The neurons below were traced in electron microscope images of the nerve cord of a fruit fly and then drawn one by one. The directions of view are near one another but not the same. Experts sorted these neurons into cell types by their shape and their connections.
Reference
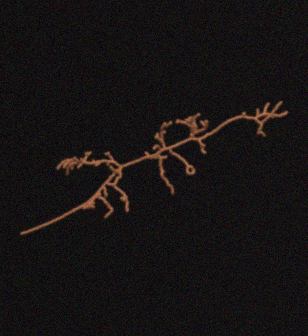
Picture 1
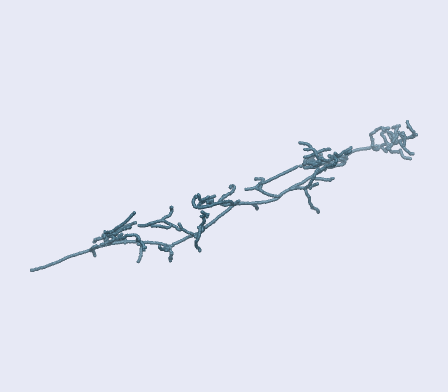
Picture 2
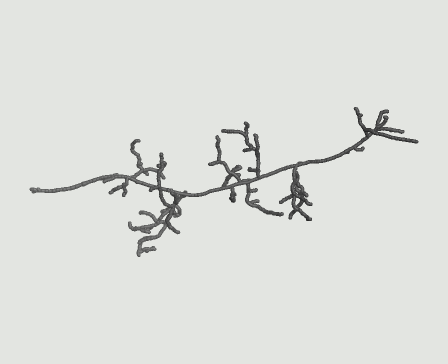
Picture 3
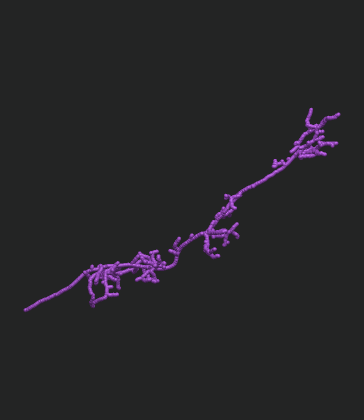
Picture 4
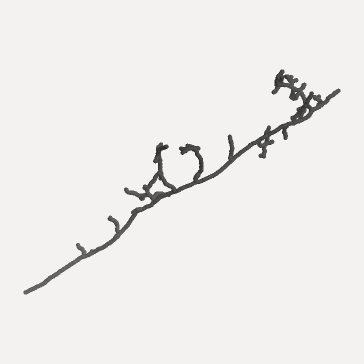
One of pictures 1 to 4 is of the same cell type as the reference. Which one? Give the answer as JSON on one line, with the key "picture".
{"picture": 2}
